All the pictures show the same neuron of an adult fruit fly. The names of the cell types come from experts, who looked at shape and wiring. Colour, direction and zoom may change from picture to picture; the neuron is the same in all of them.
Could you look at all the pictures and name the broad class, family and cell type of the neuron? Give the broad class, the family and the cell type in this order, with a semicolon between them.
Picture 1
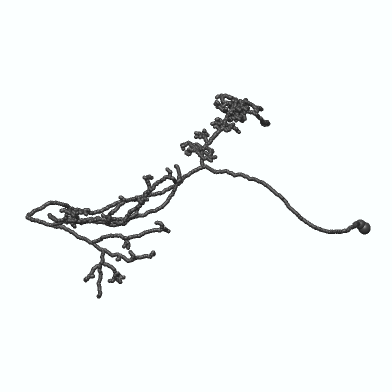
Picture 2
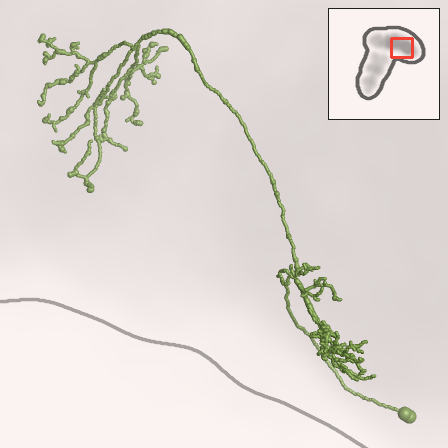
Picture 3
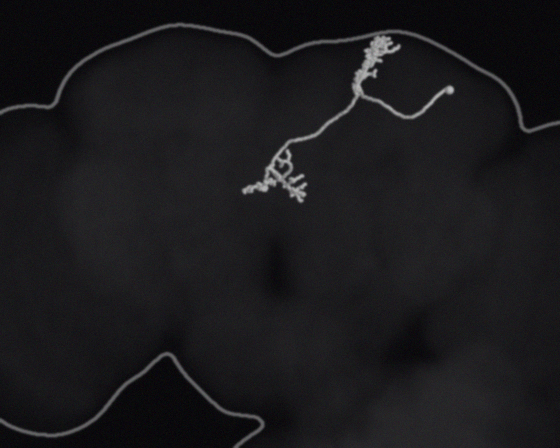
central-brain intrinsic neuron; hemilineage DL1_dorsal; FB1D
